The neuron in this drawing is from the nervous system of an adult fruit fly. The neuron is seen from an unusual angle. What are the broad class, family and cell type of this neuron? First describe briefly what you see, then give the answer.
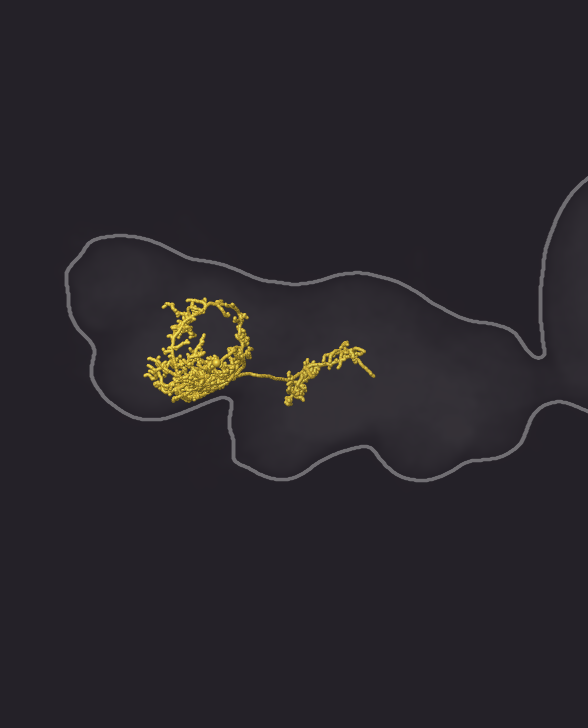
In this view it is wider than it is tall. It is a nerve-cord intrinsic neuron. Its family is hemilineage 09A. Its cell type is IN09A004.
